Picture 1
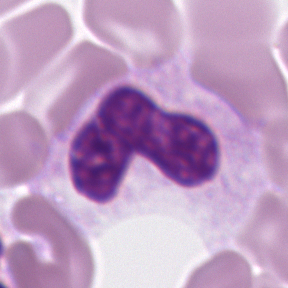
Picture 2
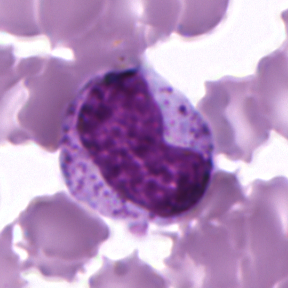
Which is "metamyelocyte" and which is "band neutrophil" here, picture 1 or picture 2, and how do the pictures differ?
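In picture 1 is the band neutrophil; picture 2 holds the metamyelocyte. The granules differ: fine and faint lilac in the band neutrophil, dark purple and scattered in the metamyelocyte. The metamyelocyte's nucleus is kidney-shaped, with a notch cut into its right side. The band neutrophil has an irregular outline rather than a smoothly round one. Chromatin is dark purple in both, coarsely clumped in the metamyelocyte and clumped with paler patches between the clumps in the band neutrophil. The cytoplasm of each is pale lilac-grey.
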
